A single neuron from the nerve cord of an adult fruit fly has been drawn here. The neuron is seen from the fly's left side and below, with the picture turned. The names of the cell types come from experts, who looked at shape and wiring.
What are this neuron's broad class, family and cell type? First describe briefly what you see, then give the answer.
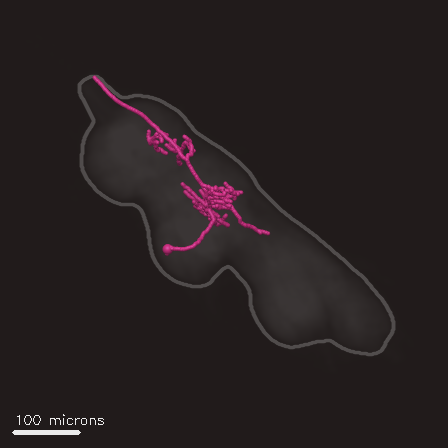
By the scale bar it is about 300 microns tall in this view. In this view it is about as wide as it is tall. This is an ascending neuron. Its family is hemilineage 06B. The cell type is AN06B042.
